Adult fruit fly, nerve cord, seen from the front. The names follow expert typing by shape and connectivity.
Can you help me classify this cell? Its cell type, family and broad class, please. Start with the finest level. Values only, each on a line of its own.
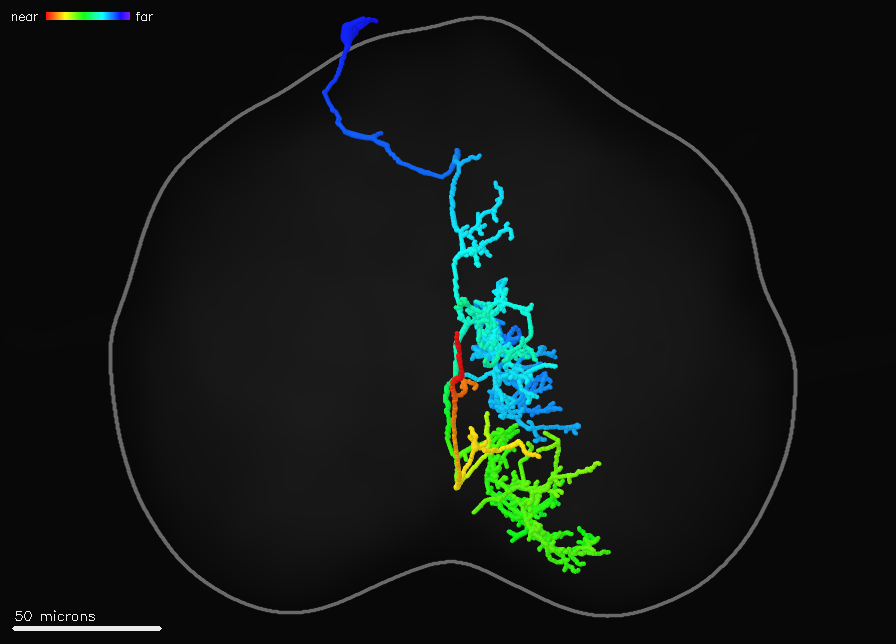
AN09B012
hemilineage 09B
ascending neuron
